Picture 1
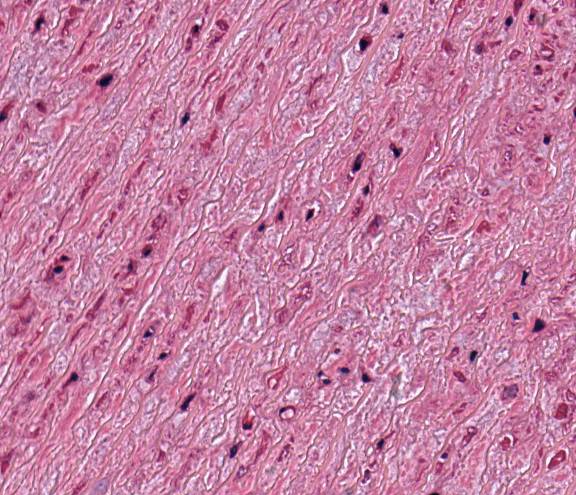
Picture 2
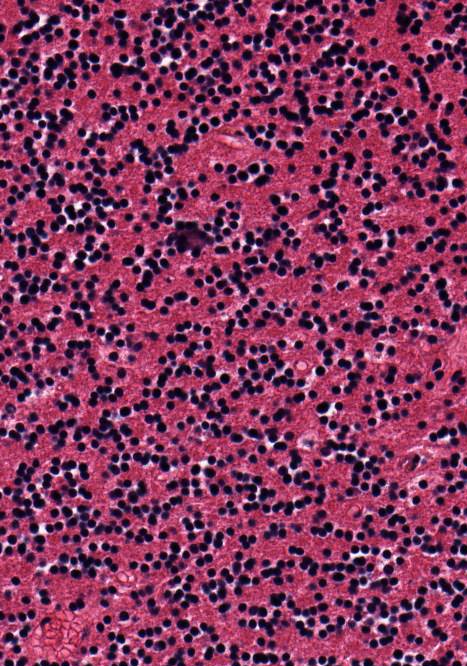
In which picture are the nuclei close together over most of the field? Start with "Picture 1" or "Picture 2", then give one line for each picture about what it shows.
Picture 2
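In picture 1: The nuclei are small, dark and sparsely scattered among the fibres.
In picture 2: Small dark nuclei are packed densely and fairly evenly across the whole field without any layering.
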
